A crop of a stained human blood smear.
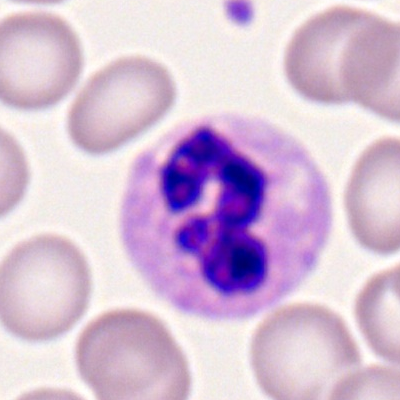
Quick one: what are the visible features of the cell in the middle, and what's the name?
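Outline round and smooth. Nucleus divided into several lobes; no nucleoli visible. Cytoplasm carries fine, faint granules. This is a segmented neutrophil.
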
